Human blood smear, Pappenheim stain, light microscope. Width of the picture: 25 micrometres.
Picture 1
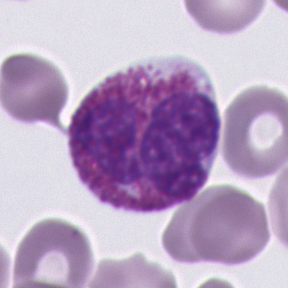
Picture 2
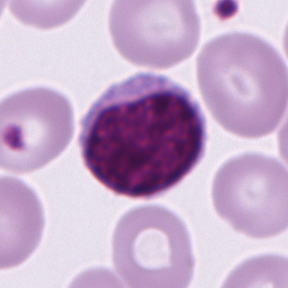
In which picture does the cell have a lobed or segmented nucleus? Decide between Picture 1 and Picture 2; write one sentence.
What Picture 1 shows is a cell with a nucleus split into lobes.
